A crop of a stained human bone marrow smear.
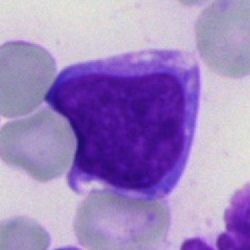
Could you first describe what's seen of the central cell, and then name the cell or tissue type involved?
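Look at the outline first: it's angular, with fairly straight sides and corners. Inside sits a single nucleus, unlobed, filling most of the cell. The cytoplasm is just a thin blue rim around it. That's a blast.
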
